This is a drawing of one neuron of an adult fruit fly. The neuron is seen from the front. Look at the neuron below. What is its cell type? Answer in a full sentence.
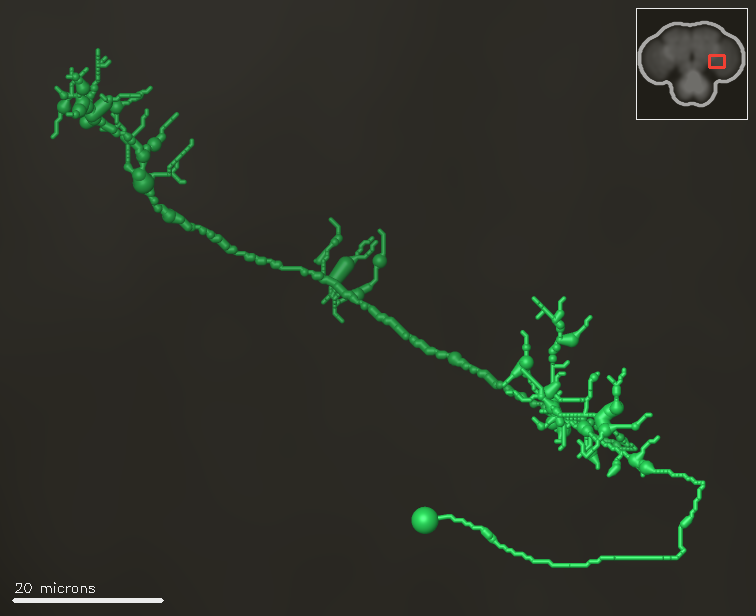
The cell type is TmY17.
